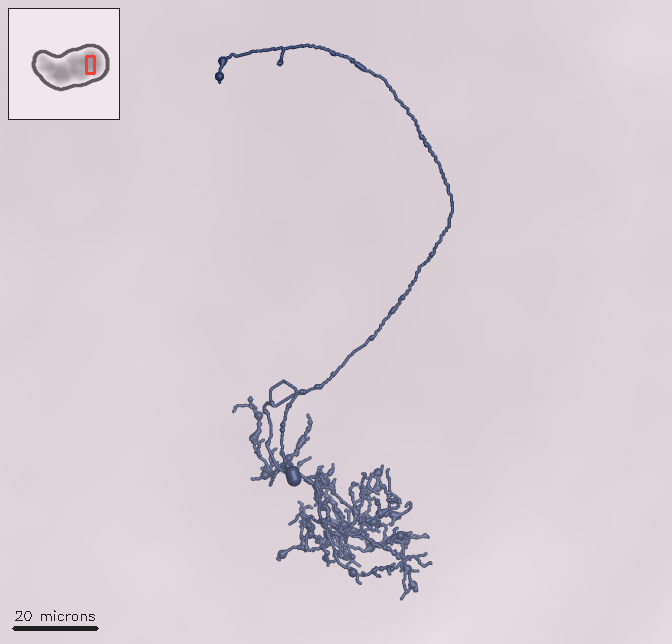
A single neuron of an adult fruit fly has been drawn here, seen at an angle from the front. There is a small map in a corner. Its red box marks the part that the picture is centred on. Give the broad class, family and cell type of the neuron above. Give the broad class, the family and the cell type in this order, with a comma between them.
visual projection neuron, LC, LC20b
